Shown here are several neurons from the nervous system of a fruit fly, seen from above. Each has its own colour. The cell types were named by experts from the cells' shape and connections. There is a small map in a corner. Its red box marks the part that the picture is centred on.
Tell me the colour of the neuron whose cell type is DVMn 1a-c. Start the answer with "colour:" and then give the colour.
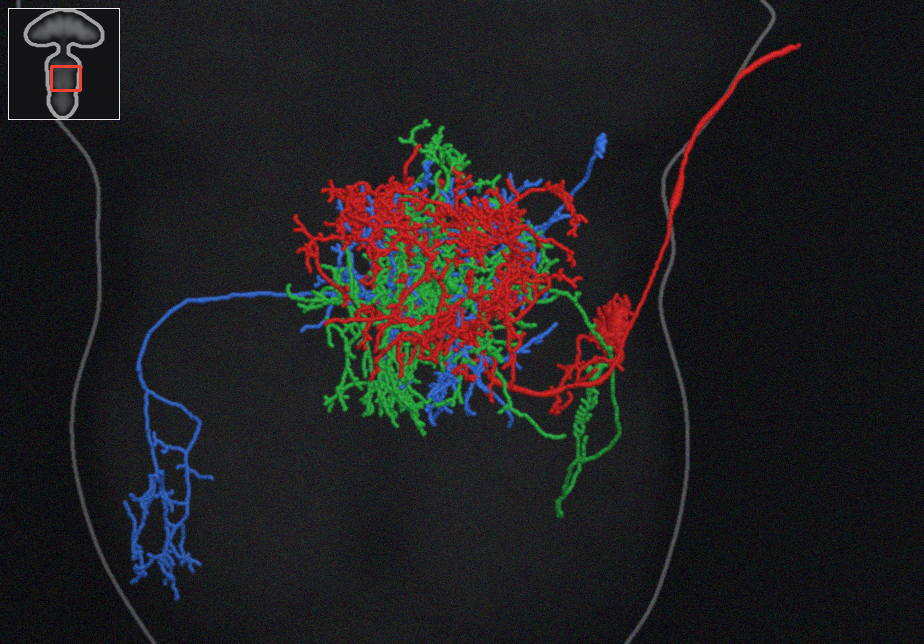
colour: red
